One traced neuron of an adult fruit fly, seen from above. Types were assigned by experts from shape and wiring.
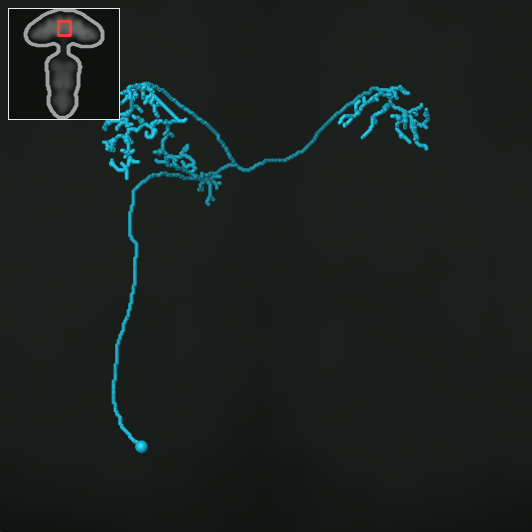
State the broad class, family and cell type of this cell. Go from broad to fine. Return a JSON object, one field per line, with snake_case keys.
{
 "broad_class": "central-brain intrinsic neuron",
 "family": "class CX",
 "cell_type": "vDeltaE"
}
